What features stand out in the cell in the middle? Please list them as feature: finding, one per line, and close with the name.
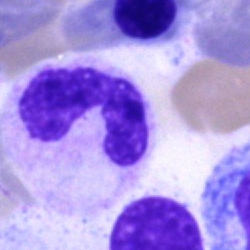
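Nucleus: thick curved band in a horseshoe shape
Opening: horseshoe faces downward
Chromatin: dark purple, coarsely clumped
Cytoplasm: abundant, filling the space inside the curve
Cell: band neutrophil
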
